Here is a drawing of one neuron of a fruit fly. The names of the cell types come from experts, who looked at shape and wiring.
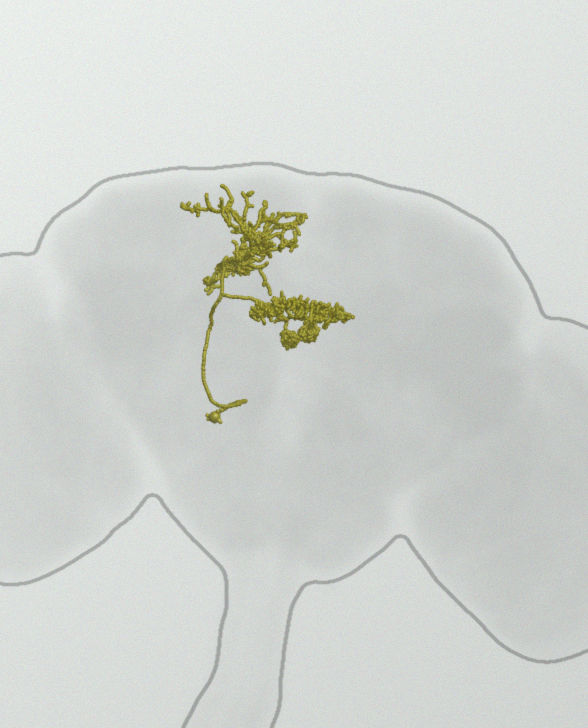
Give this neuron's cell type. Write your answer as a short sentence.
The cell type is FB4C.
